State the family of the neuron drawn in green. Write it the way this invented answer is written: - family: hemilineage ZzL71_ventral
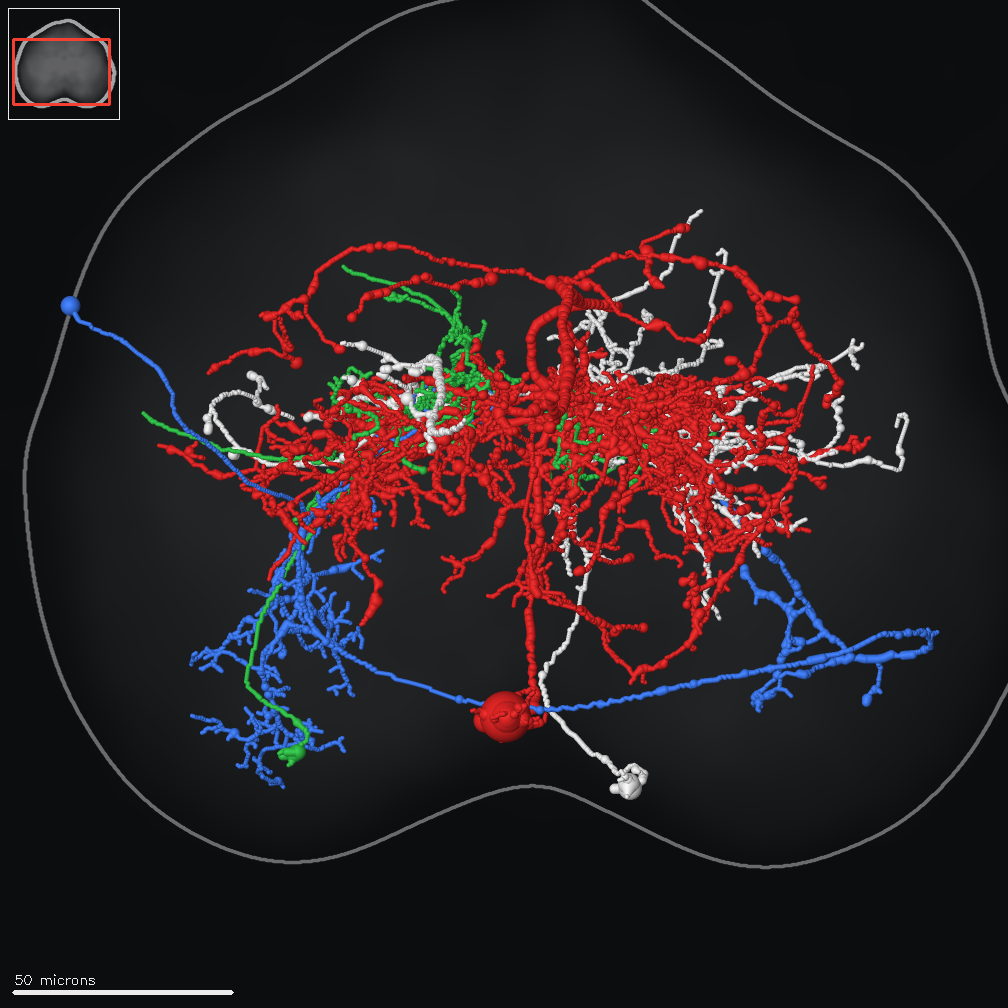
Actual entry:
- family: hemilineage 07B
